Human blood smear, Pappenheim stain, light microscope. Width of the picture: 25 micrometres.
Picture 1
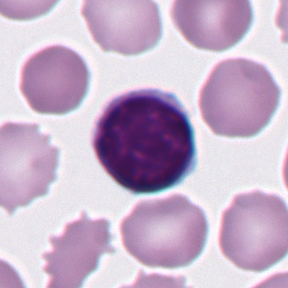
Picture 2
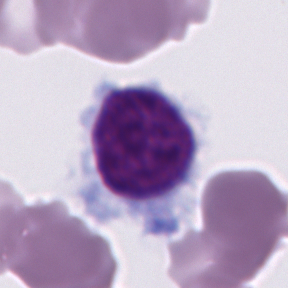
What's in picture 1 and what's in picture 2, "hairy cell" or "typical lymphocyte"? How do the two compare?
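Picture 1's the typical lymphocyte, and picture 2's the hairy cell. Quickest difference is the outline: round and smooth in the typical lymphocyte, ragged with lots of fine cytoplasmic projections in the hairy cell. The typical lymphocyte is about 9 micrometres across, with a round nucleus of about 8 micrometres and only a very thin pale-blue rim of cytoplasm around it.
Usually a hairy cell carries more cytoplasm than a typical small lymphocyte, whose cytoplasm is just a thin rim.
The typical lymphocyte is also about 1.25 times as wide as a red cell lying whole in the picture.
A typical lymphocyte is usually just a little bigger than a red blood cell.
In the hairy cell the cytoplasm is pale blue with no distinct granules.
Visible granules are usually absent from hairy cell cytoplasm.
What they share is dark purple chromatin, dense in the hairy cell, and no nucleoli in either.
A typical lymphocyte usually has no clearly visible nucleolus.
One extra detail in the typical lymphocyte: a few small reddish-purple specks lie over the nucleus.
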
